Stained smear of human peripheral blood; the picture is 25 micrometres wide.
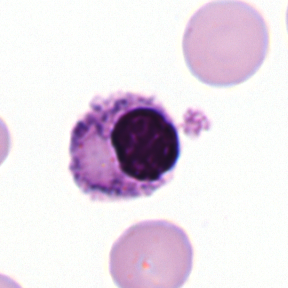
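Normoblast, the central cell of a stained peripheral blood smear. Its chromatin is dense, dark purple and coarsely clumped. Most of the cytoplasm lies to the left of the nucleus, and where it borders the nucleus on that side it is pale pinkish-lilac. The cell outline is irregular and ragged.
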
